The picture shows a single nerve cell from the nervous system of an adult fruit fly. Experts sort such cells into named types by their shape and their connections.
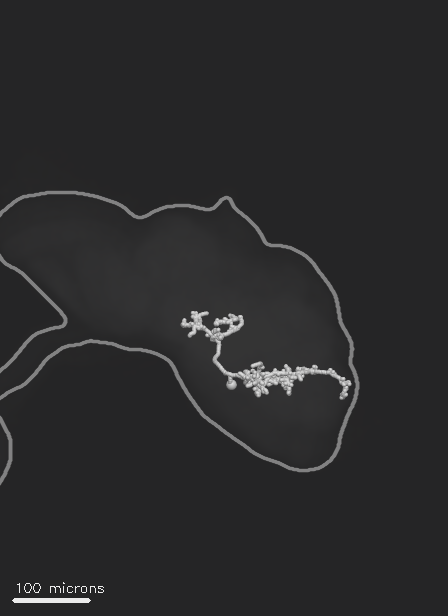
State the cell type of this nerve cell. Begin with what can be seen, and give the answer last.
The cell body can be seen in the middle of the picture. From left to right in the picture it spans about 250 microns. This is a central-brain intrinsic neuron. The cell type is CB4073.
